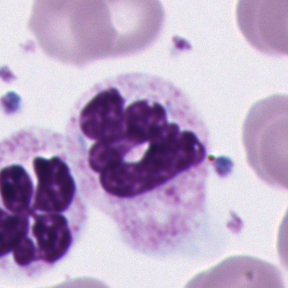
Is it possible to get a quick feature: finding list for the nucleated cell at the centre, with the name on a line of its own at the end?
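Nucleus: several lobes, curving around a small clear central opening
Nucleoli: none I can see
Granules: fine, pink-violet, scattered through the cytoplasm
Outline: roughly round
So, the cell: segmented neutrophil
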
